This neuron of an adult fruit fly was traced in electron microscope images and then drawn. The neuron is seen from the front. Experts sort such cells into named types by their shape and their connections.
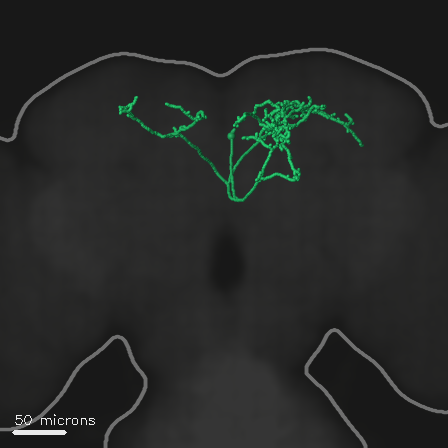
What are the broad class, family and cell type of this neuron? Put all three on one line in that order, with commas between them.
central-brain intrinsic neuron, hemilineage DM1_antero_dorsal, CB2035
